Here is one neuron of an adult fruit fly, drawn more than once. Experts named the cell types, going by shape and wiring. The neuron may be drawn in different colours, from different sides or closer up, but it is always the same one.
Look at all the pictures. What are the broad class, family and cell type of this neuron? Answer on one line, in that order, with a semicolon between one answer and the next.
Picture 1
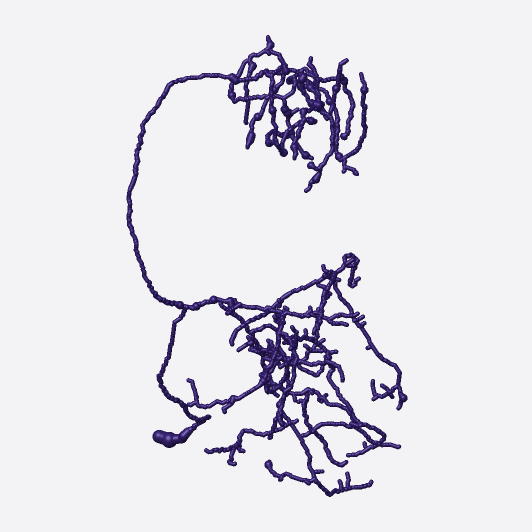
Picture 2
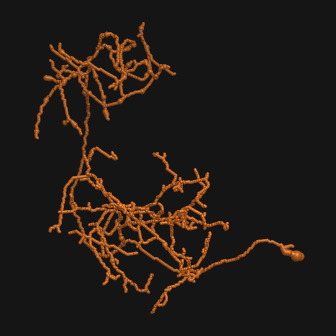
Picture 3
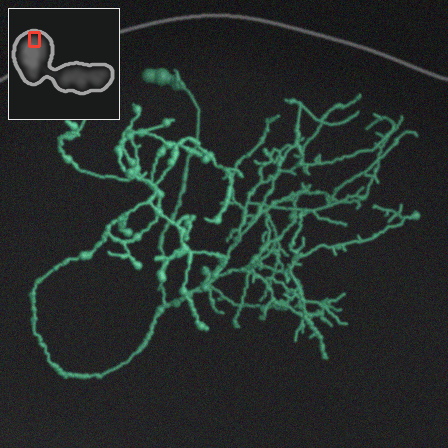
central-brain intrinsic neuron; hemilineage SLPal1; LHAD1f1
